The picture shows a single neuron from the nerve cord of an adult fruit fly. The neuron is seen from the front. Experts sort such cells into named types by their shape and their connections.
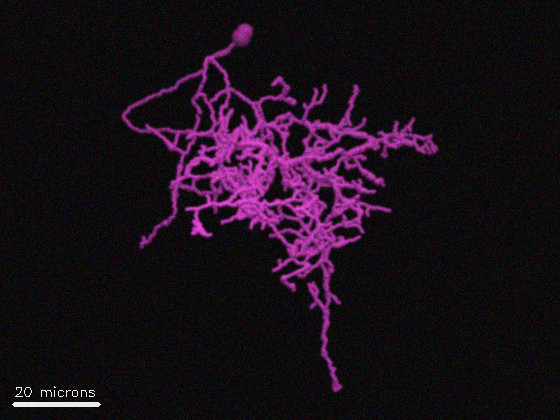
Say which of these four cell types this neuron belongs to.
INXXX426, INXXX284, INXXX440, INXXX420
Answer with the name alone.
INXXX284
